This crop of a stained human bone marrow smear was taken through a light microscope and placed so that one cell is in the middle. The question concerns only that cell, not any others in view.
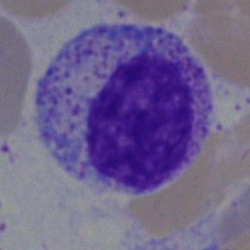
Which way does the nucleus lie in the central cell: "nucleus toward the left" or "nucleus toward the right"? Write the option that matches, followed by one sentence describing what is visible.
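Nucleus toward the right. The nucleus sits off-centre, toward the right side of the cell.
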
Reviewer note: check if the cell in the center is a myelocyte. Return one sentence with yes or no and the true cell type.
Yes, the cell at the centre is designated a myelocyte.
